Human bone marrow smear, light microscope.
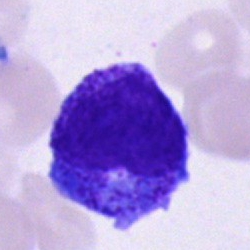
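Promyelocyte, the central cell of a stained bone marrow smear. First, nucleus: fills most of the cell, sits toward the top. Second, cytoplasm: deep blue, a band along the lower edge. Third, a paler cytoplasmic zone right against the nucleus's lower side. Last, a small bulge of cytoplasm projects from the cell's bottom.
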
